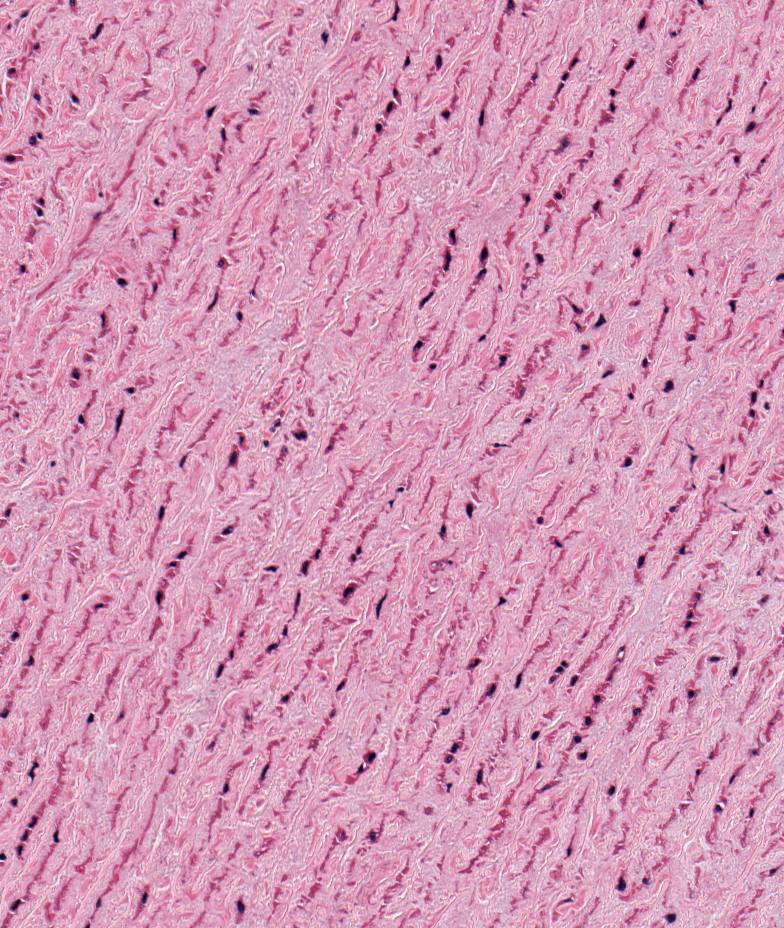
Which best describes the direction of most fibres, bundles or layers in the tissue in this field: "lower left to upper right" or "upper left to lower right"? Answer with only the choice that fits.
Lower left to upper right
